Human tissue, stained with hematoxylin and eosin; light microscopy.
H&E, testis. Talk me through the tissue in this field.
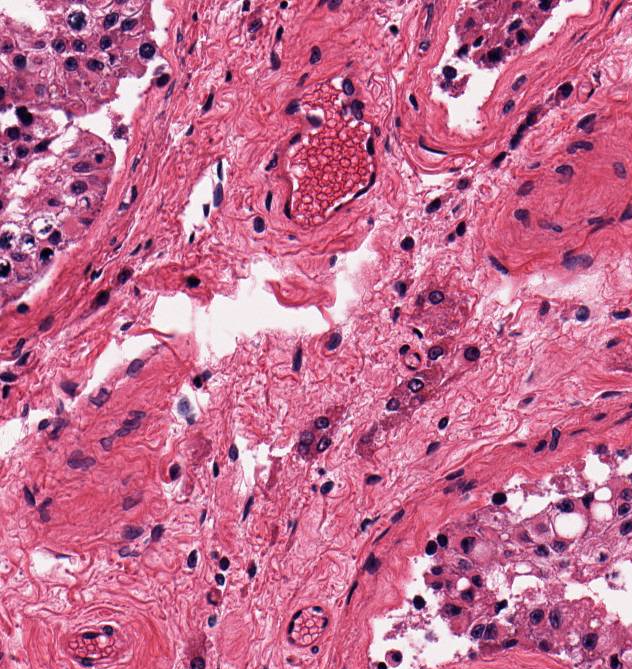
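Lower right cluster: cells with round dark nuclei, some cytoplasm holding clear vacuoles. Vessels: one near top centre tightly packed with red blood cells; small ones containing red blood cells at bottom left and bottom centre. Stroma: wavy collagen fibres.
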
